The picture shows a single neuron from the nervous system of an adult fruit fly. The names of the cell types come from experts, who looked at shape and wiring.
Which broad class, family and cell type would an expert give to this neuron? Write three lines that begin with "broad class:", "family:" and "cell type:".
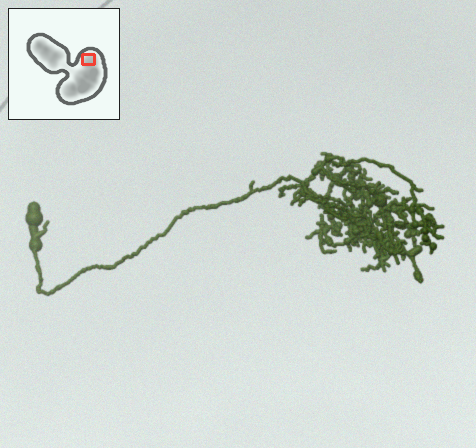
broad class: optic-lobe intrinsic neuron
family: LPi
cell type: LPi2e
